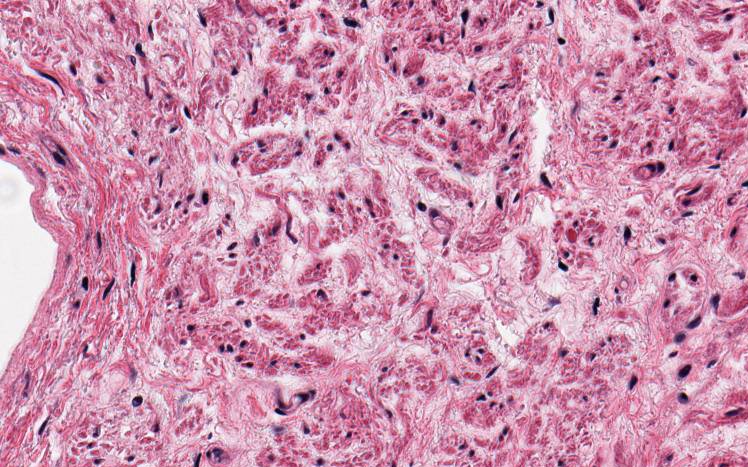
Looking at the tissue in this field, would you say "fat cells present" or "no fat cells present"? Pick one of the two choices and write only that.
No fat cells present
